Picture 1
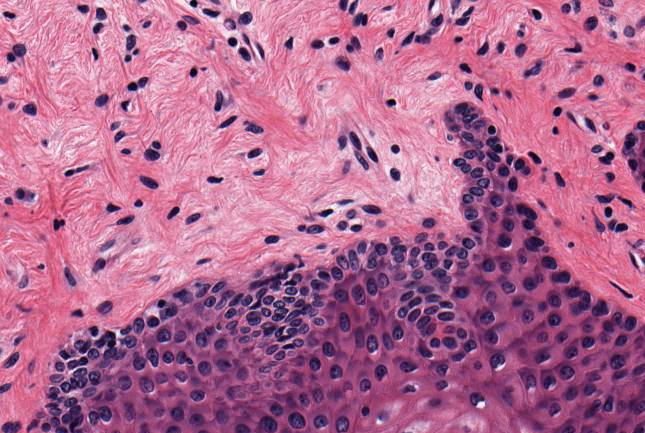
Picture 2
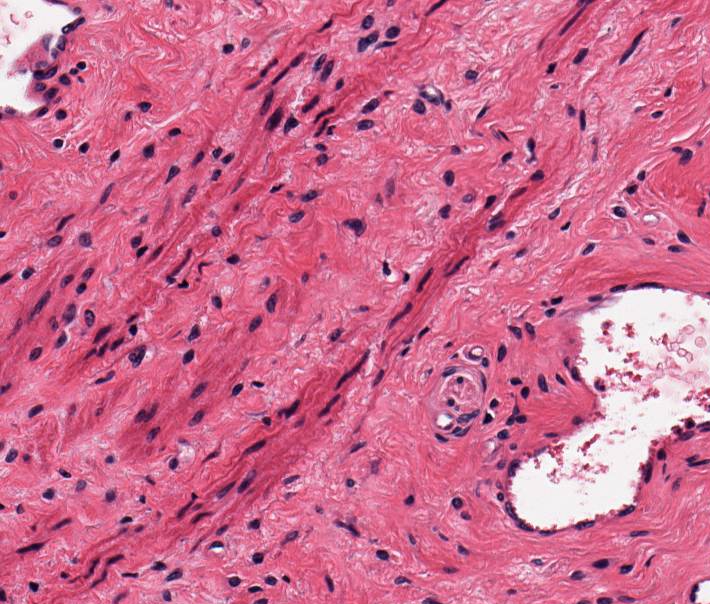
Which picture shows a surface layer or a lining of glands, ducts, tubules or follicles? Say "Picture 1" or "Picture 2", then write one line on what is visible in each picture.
Picture 1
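What picture 1 shows: A stratified epithelium fills the lower part and the right edge of the field, with fibrous stroma above it.
What picture 2 shows: The whole field is dense fibrous connective tissue with no epithelium.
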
